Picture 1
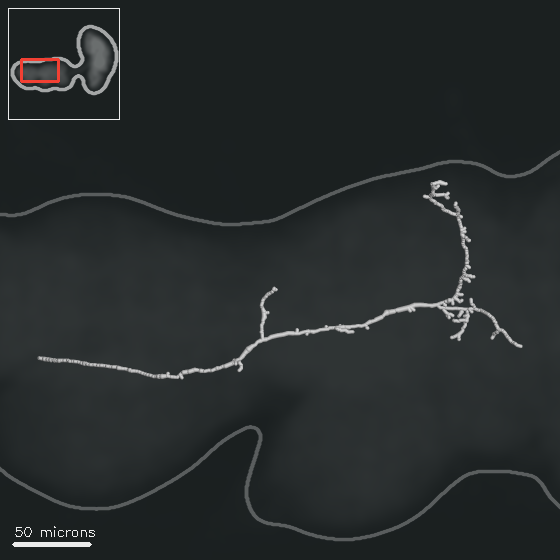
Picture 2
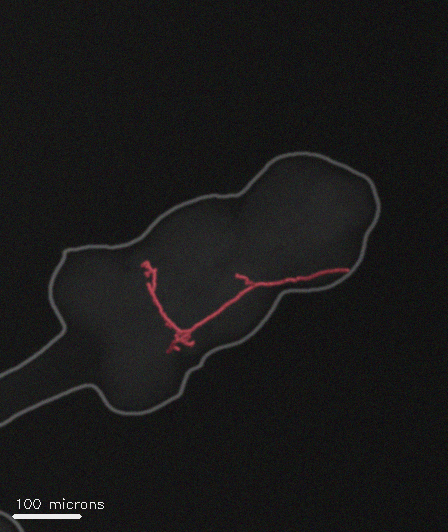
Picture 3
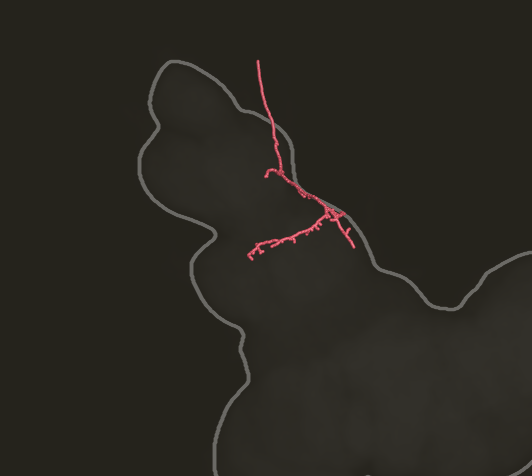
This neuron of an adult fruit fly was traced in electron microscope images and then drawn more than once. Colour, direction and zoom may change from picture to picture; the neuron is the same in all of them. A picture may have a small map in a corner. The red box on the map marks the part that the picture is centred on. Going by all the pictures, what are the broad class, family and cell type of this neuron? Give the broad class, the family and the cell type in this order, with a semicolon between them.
sensory neuron entering the nerve cord; class mechanosensory proprioceptive; SNpp24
